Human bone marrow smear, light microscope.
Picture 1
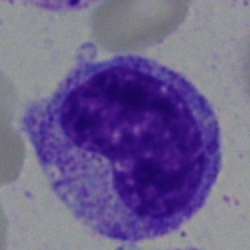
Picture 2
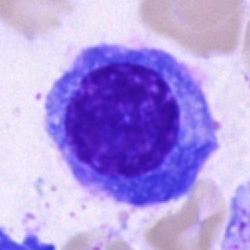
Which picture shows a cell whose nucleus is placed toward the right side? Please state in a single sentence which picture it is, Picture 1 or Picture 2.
The cell in picture 1 has its nucleus toward the right side.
